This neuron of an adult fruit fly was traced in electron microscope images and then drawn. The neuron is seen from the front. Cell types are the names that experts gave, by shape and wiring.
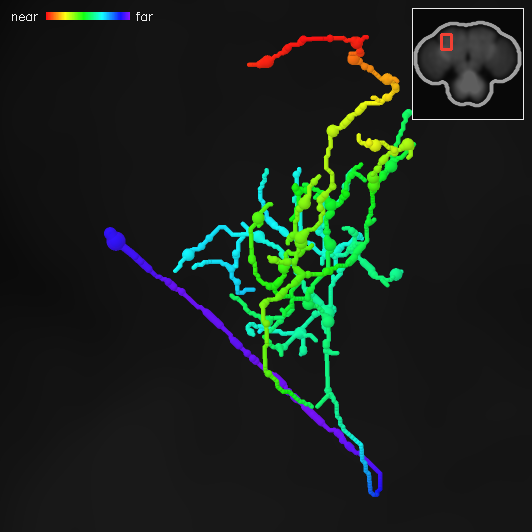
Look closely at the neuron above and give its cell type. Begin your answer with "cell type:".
cell type: CB2185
